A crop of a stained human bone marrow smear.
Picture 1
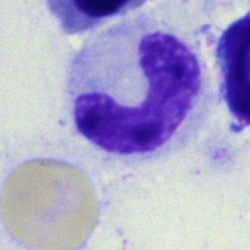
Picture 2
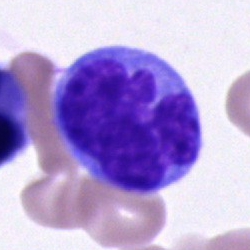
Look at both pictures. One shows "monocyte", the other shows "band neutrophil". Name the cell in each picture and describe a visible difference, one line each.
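Picture 1 – band neutrophil. The cytoplasm is plentiful and pale grey-blue, filling the hollow of the nucleus.
Picture 2 – monocyte. The nucleus fills most of the cell, leaving a narrow rim of cytoplasm.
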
